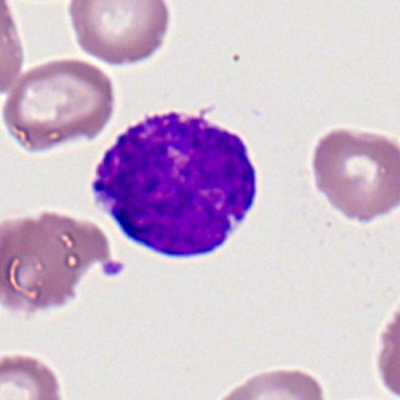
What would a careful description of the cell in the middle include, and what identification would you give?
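Outline checked: round, slightly ragged along the upper edge. Staining checked: the cell takes a deep blue-purple colour. Interior checked: a few small paler patches toward the middle. Conclusion: basophil.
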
